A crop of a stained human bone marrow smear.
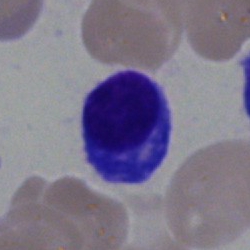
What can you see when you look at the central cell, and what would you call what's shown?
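Cell oval, slightly taller than wide. Nucleus fills upper part; cytoplasm lies mainly along lower edge. Chromatin dark purple, densely condensed. Pale patches in lower cytoplasm, toward right. Cell type: plasma cell.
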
